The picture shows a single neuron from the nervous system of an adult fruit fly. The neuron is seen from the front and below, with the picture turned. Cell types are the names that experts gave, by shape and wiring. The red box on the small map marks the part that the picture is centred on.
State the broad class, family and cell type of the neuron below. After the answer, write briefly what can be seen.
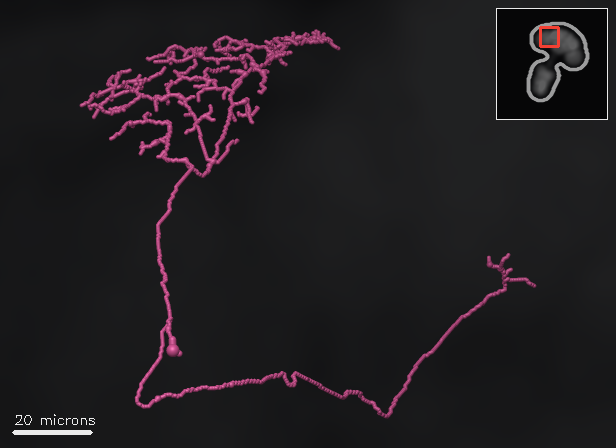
It is a visual projection neuron. Its family is MeVP. The cell type is MeVP3. Its cell body lies at the lower left of the picture. From left to right in the picture it spans about 120 microns. The picture shows dozens of branch ends.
